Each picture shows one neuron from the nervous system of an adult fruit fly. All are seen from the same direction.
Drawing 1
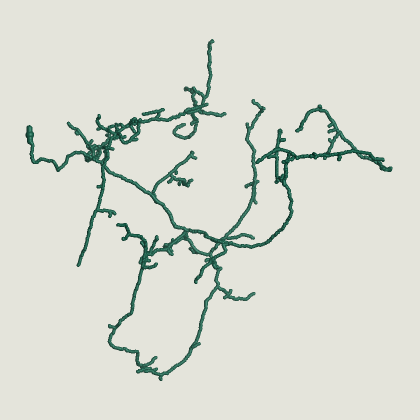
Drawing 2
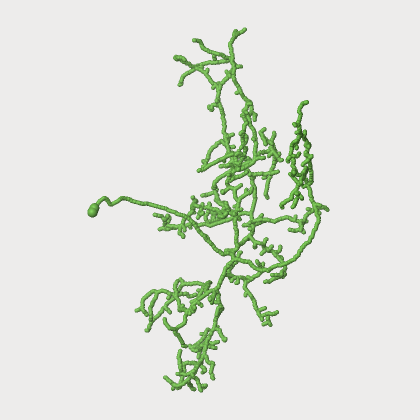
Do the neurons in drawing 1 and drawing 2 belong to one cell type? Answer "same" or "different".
different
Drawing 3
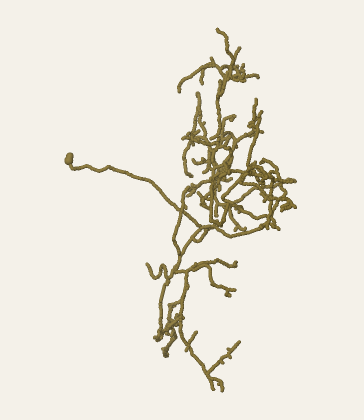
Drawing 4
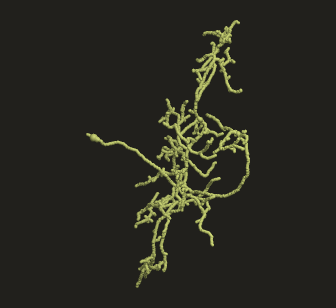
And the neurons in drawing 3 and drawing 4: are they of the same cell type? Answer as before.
same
